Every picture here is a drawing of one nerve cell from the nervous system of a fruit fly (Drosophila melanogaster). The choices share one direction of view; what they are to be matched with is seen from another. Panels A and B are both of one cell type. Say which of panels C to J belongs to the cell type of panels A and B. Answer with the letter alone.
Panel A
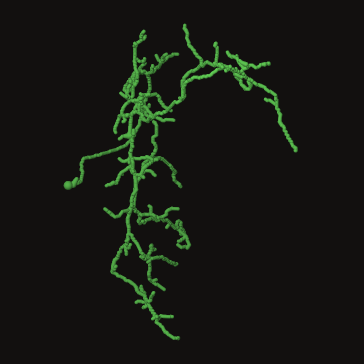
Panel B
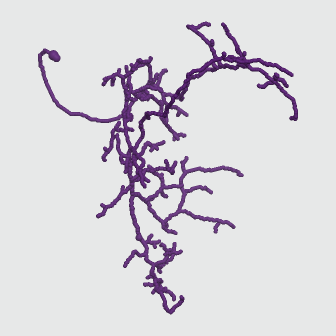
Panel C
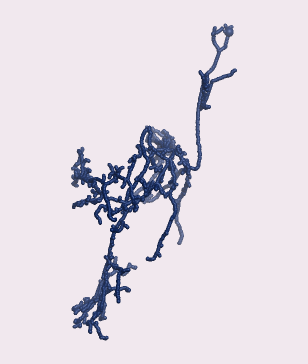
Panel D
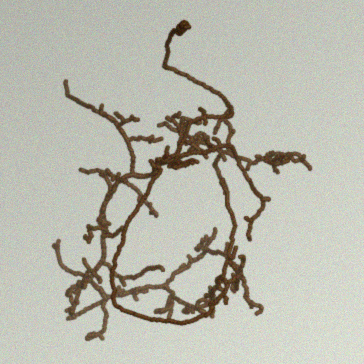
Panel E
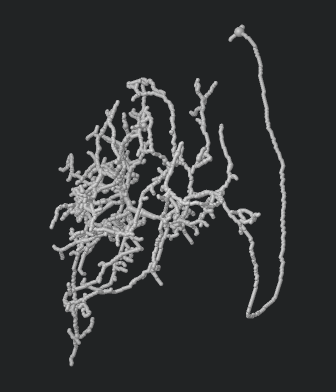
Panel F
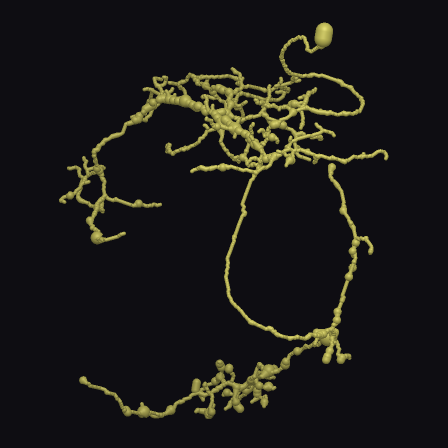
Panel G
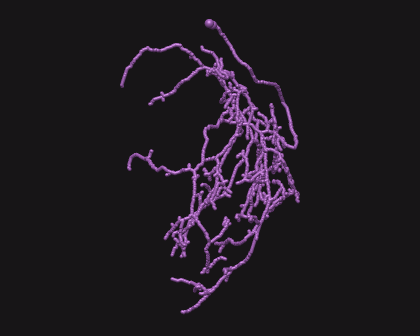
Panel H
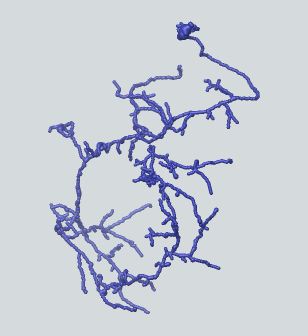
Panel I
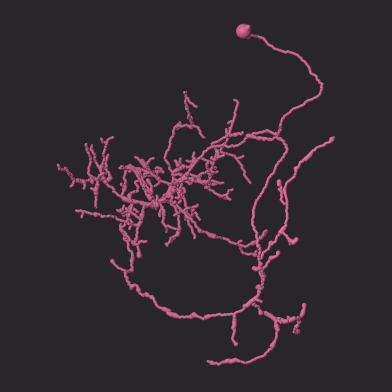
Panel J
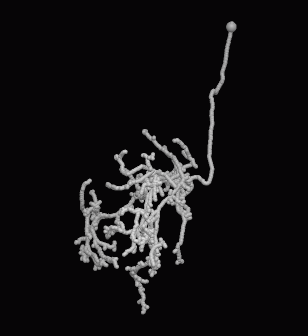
F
